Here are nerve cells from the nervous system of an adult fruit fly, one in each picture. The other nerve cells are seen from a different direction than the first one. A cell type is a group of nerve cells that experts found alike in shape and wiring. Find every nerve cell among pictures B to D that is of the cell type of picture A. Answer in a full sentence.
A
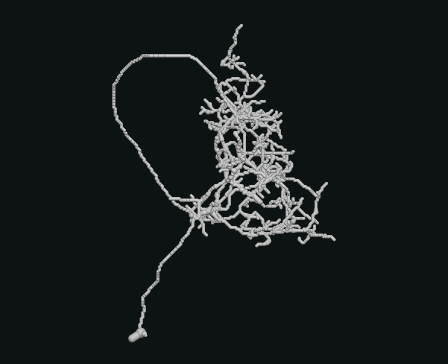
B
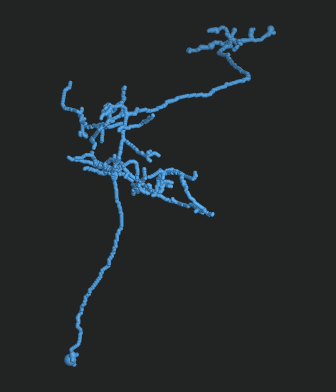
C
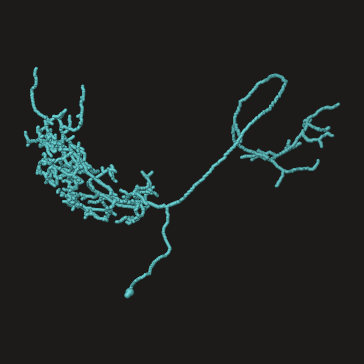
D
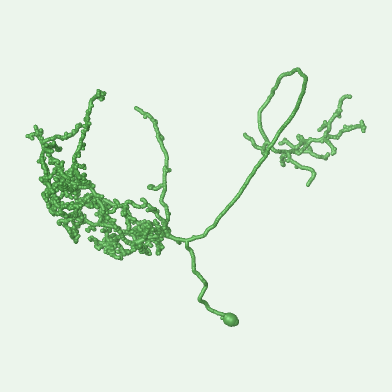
Picture C and picture D are of the same cell type.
